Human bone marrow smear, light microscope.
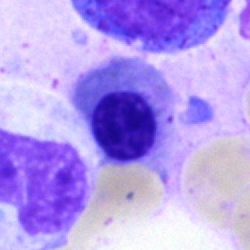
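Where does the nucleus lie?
Off-centre, toward the bottom of the cell.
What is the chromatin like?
Dark purple and coarsely clumped.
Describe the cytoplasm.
Pale greyish-blue, with its widest band above the nucleus.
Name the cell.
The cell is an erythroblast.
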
